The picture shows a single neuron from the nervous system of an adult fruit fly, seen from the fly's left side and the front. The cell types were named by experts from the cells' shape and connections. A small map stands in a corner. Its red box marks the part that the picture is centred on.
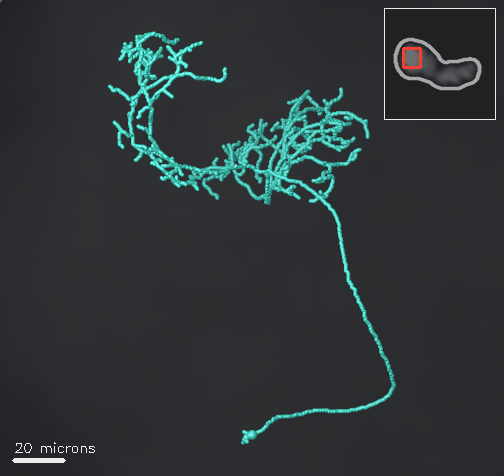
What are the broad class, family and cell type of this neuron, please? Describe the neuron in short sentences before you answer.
Its cell body lies at the bottom of the picture. From top to bottom in the picture it spans about 170 microns. Dozens of branch ends can be seen. It is a central-brain intrinsic neuron. The family is hemilineage LALv1_dorsal. The cell type is FB4F_c.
